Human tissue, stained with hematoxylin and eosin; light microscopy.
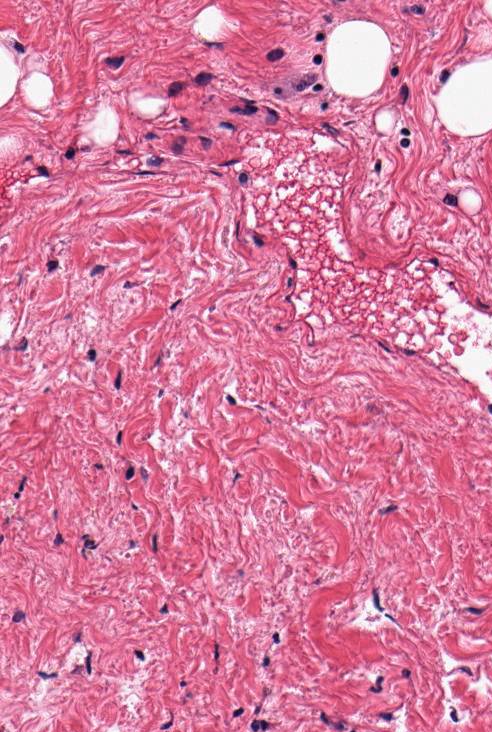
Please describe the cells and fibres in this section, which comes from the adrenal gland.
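From the middle of the field to the bottom, densely packed eosinophilic collagen bundles fill the view. These bundles are wavy and run in many different directions. Between them lie sparse, small, dark, spindle-shaped fibroblast nuclei. At the top right, a few small round dark nuclei lie between fat spaces.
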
